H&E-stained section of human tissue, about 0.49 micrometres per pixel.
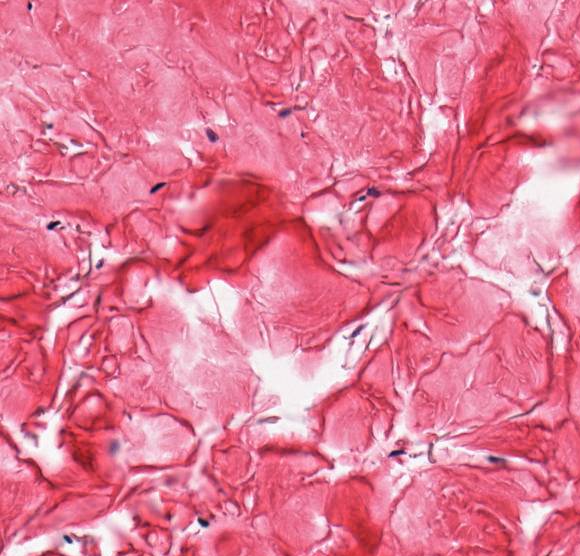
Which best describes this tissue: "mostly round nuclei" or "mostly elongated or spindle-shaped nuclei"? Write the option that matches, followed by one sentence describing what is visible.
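Mostly elongated or spindle-shaped nuclei. The few nuclei are small, dark and elongated, like those of fibroblasts.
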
